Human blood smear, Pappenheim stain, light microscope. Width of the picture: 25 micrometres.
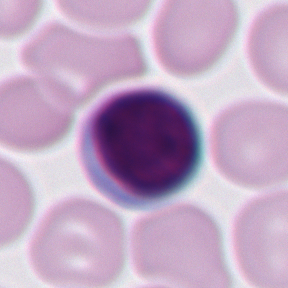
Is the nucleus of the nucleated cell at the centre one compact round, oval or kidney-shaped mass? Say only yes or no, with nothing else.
Yes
